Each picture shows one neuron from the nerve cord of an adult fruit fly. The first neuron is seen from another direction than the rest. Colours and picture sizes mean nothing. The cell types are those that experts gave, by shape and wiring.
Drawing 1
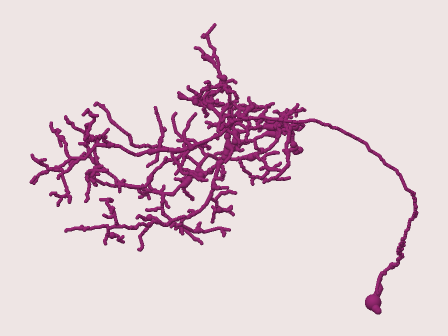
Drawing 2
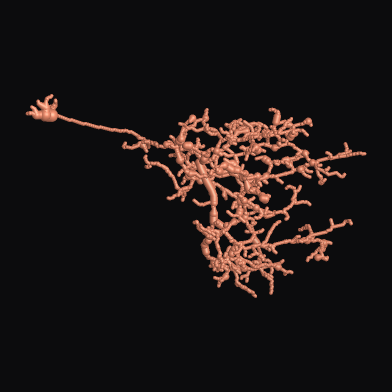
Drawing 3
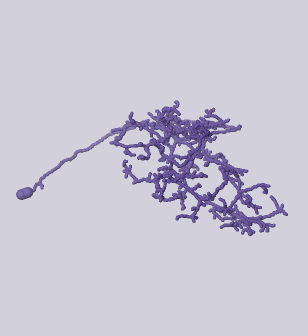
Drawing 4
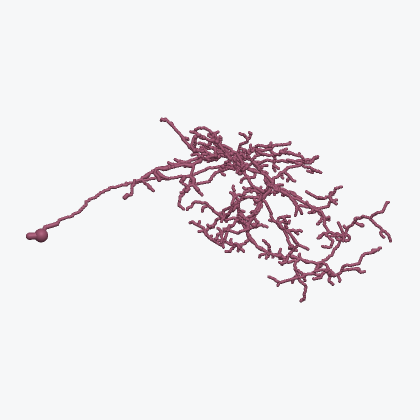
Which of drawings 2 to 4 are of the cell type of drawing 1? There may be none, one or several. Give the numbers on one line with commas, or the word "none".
2, 3, 4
